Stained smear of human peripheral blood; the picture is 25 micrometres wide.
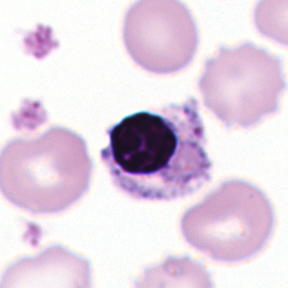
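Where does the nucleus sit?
Off-centre, towards the left side of the cell.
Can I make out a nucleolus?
No, none can be seen.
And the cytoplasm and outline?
Dark purple granules are scattered through the cytoplasm, and the outline is irregular and ragged.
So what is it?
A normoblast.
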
